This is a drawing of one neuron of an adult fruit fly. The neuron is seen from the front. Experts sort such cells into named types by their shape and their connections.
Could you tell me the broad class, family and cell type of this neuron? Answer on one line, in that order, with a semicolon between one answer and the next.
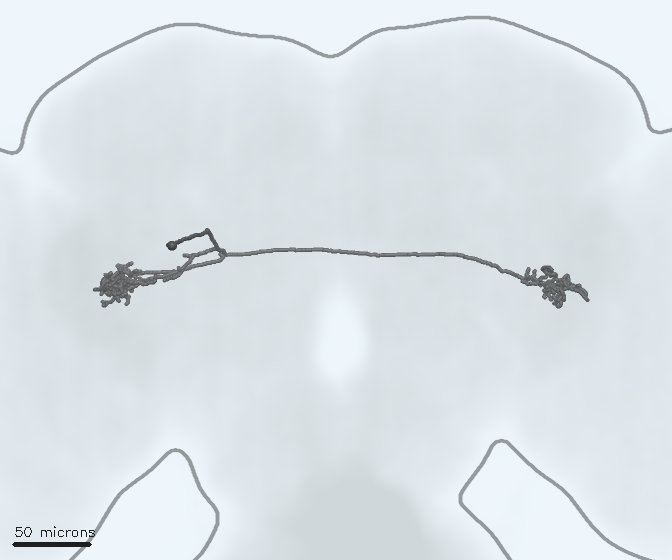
central-brain intrinsic neuron; hemilineage VLPa2; CB1088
